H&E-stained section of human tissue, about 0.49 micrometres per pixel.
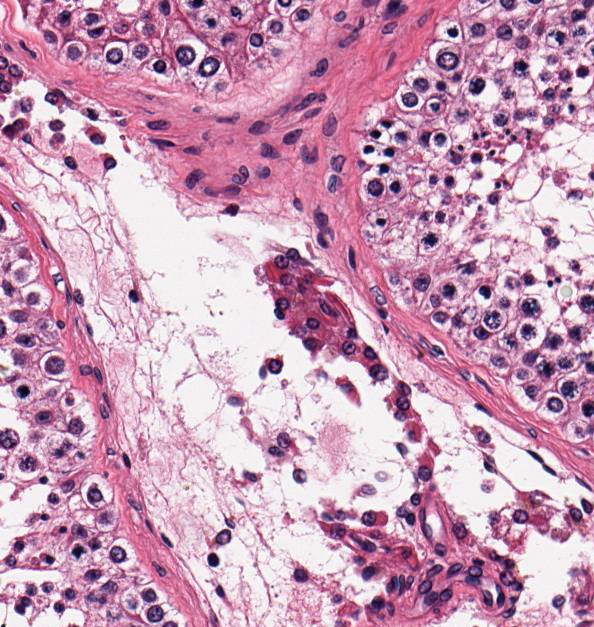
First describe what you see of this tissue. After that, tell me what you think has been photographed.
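First, the tubule edges: a pink fibrous layer whose flattened, elongated nuclei run parallel to the outline. Second, inside: packed rounded cells with large round nuclei of coarse dark chromatin, many ringed by a clear halo. Third, at top centre, between top and right tubules: a broader pink fibrous band with spindle-shaped nuclei. This is testis.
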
